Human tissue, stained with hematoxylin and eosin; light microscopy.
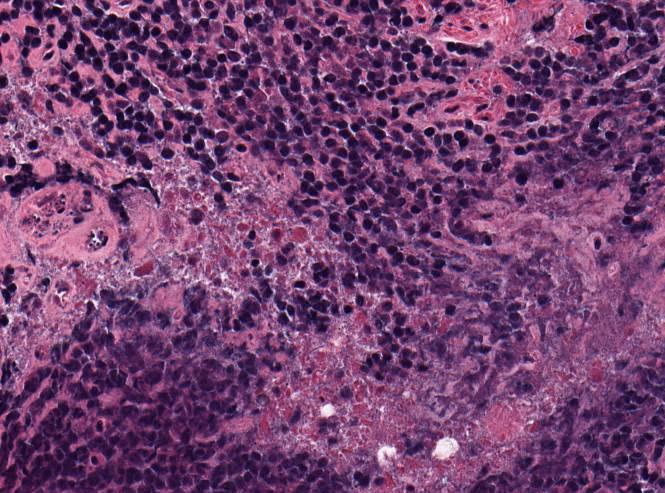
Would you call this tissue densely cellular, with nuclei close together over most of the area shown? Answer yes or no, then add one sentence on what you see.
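Yes. Densely crowded cells with small dark round nuclei fill most of the field, most solidly along the top and in the lower left.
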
